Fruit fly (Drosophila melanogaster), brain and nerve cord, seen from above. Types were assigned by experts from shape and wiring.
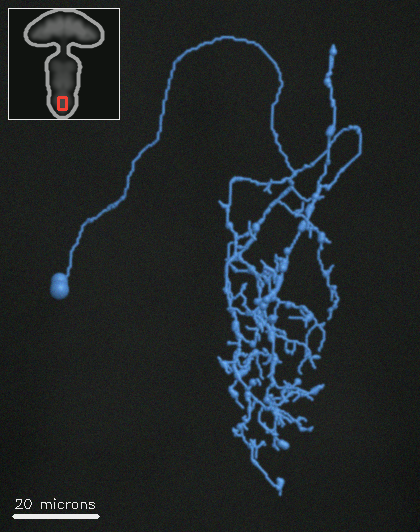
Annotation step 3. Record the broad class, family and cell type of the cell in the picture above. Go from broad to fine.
nerve-cord intrinsic neuron; hemilineage 14A; IN14A104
